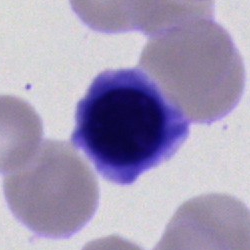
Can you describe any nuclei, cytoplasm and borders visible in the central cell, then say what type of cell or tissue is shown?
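The chromatin is very dark and dense, so little internal detail can be made out, and no nucleoli can be seen. A narrow rim of blue-purple cytoplasm surrounds the nucleus and contains no visible granules. This cell is an erythroblast.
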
